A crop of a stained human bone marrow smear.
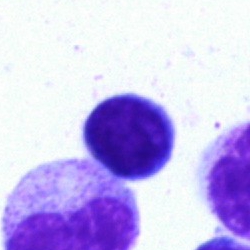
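Lymphocyte: a round cell with a smooth surface and no projections. The nucleus fills almost the whole thing, so you see little or no cytoplasm. The chromatin's dense and stains deep purple.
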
